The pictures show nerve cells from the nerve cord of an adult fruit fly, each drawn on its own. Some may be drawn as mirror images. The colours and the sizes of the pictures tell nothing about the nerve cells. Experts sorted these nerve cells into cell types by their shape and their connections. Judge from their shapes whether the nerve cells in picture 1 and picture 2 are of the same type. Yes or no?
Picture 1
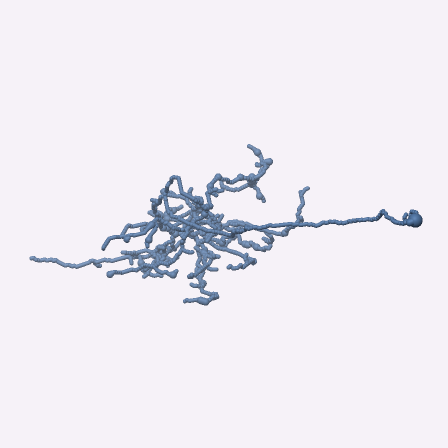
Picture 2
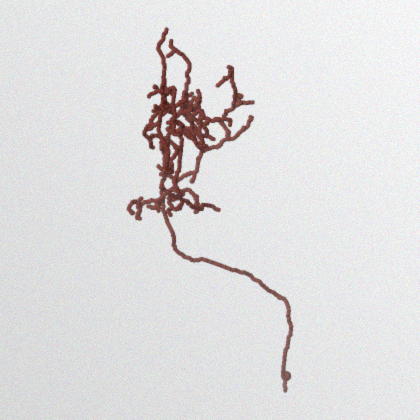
yes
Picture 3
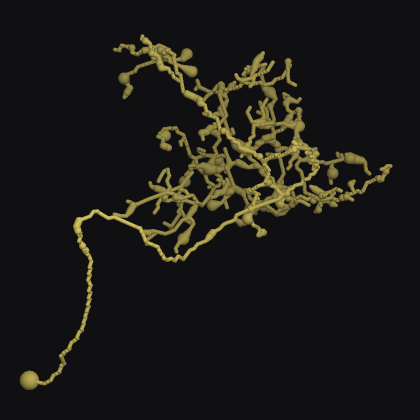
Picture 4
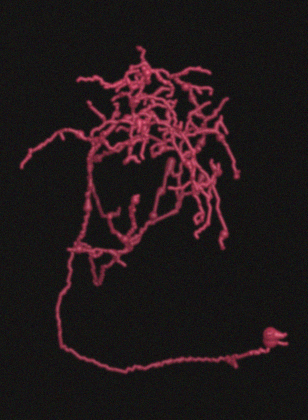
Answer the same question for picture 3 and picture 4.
yes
